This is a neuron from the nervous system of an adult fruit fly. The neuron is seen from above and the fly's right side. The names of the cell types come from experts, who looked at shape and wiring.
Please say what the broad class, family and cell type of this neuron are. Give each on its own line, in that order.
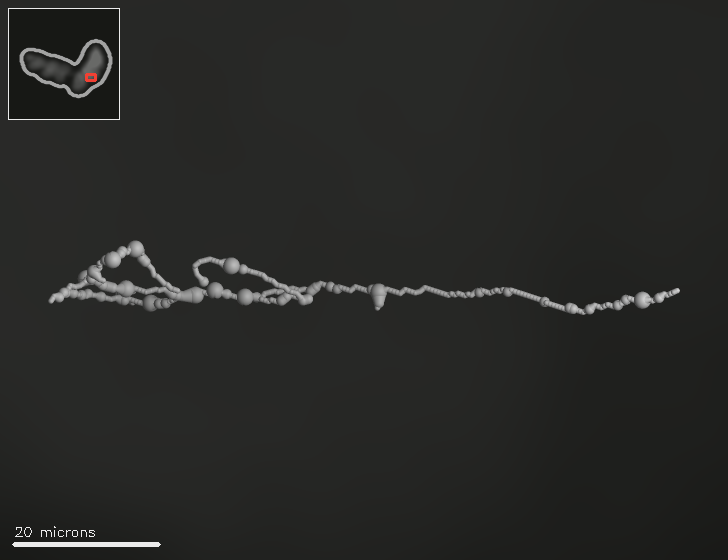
sensory neuron entering the brain
class mechanosensory
JO-B4_b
